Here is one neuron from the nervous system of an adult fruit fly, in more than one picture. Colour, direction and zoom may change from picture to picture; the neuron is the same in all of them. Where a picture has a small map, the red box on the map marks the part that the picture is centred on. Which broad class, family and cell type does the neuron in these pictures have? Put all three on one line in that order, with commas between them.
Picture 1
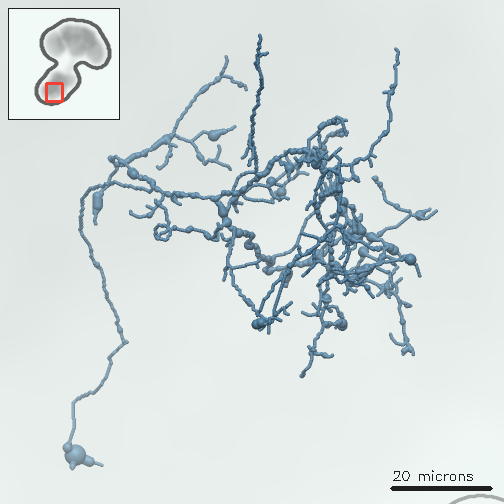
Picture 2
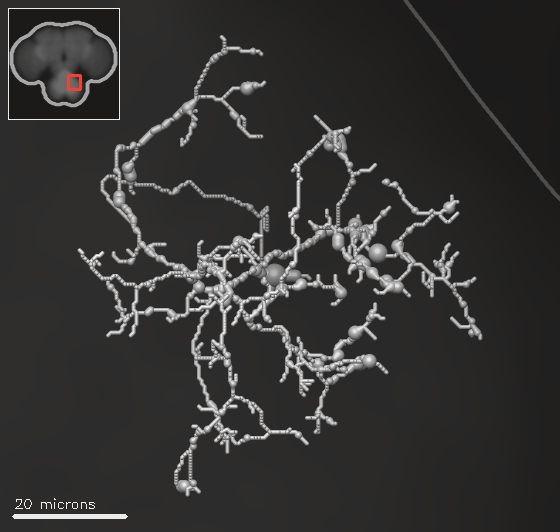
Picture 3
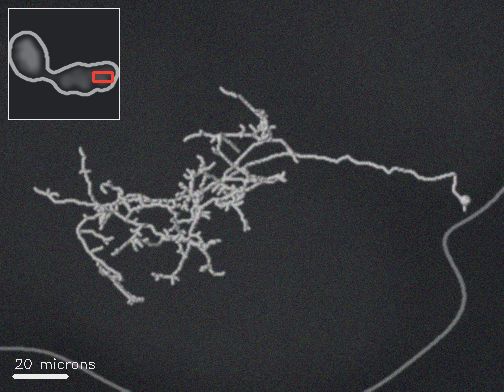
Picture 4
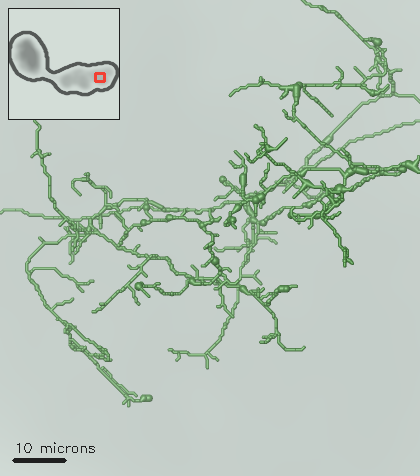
nerve-cord intrinsic neuron, hemilineage 21A, IN21A048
